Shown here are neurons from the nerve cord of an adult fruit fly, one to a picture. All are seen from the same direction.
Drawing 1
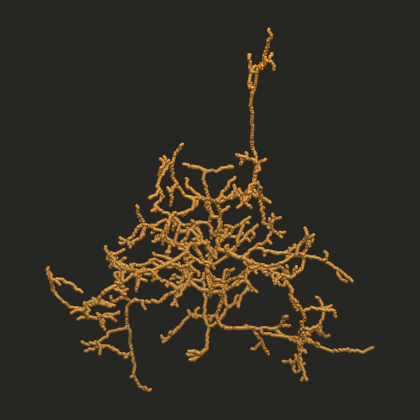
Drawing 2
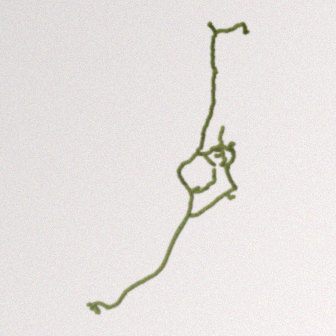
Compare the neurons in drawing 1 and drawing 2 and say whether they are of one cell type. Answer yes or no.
no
